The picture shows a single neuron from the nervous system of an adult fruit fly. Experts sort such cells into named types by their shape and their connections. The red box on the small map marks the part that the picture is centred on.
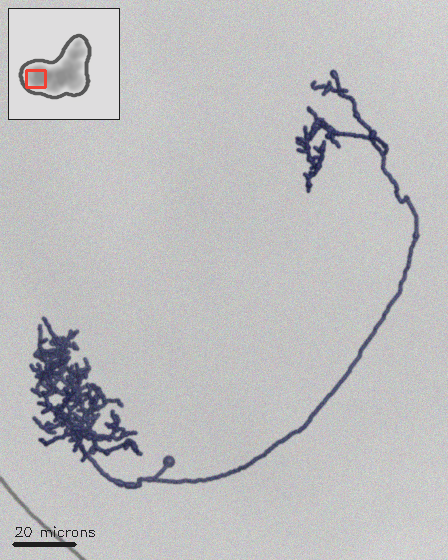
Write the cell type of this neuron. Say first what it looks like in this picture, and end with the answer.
The cell body can be seen at the bottom of the picture. By the scale bar it is about 140 microns tall in this view. The picture shows dozens of branch ends. It is an optic-lobe intrinsic neuron. Its cell type is MeLo2.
